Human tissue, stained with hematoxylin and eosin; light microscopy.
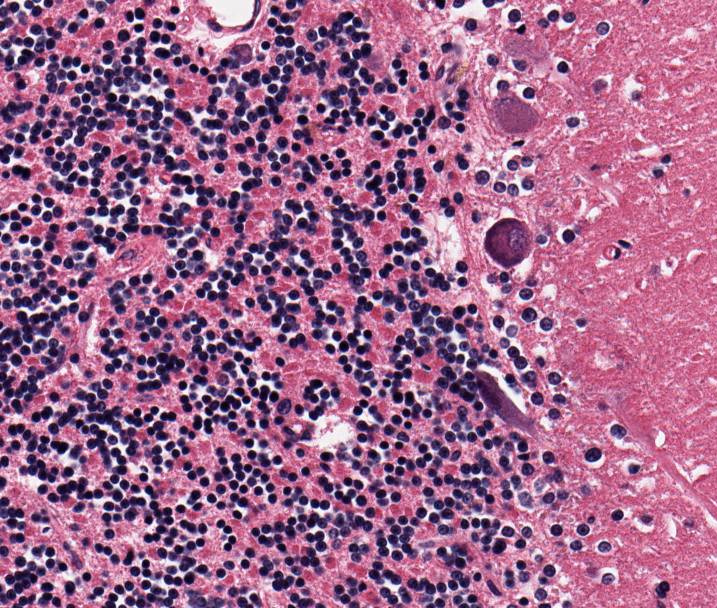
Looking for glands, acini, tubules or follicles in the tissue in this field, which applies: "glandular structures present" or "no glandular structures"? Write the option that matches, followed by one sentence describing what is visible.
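No glandular structures. No epithelium or glands are present anywhere in the field.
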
